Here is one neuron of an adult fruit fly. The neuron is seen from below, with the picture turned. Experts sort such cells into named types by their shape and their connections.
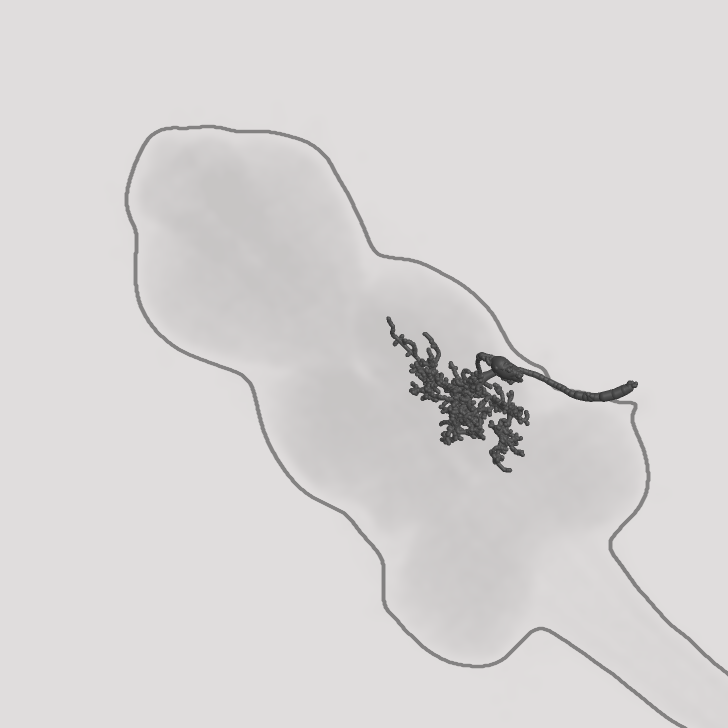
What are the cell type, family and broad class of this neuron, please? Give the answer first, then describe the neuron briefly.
Its cell type is b3 MN. Its family is hemilineage 16B. Its broad class is motor neuron of the nerve cord. It lies in the nerve cord. As drawn here it is wider than it is tall.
